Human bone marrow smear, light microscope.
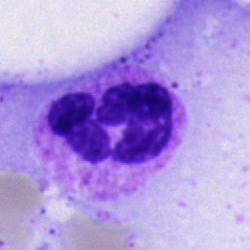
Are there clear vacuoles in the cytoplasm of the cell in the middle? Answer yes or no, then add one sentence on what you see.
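No. No vacuoles are seen in the cytoplasm.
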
